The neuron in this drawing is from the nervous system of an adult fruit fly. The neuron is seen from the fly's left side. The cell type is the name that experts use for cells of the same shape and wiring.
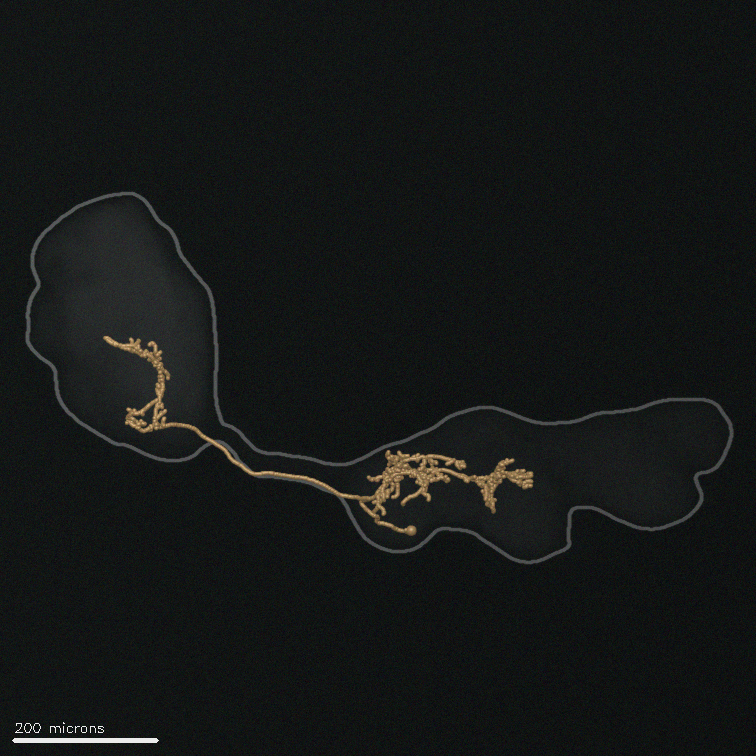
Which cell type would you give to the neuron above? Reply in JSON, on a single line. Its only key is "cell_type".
{"cell_type": "ANXXX131"}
